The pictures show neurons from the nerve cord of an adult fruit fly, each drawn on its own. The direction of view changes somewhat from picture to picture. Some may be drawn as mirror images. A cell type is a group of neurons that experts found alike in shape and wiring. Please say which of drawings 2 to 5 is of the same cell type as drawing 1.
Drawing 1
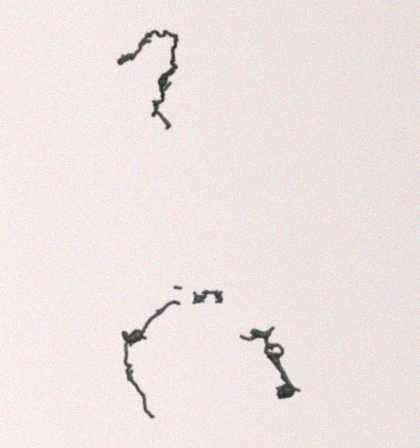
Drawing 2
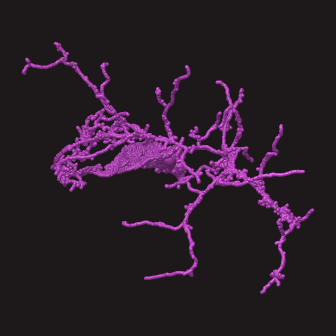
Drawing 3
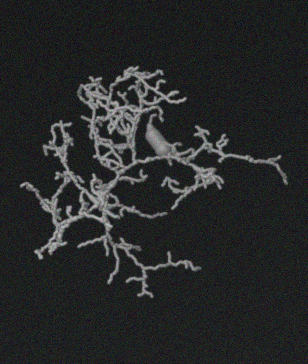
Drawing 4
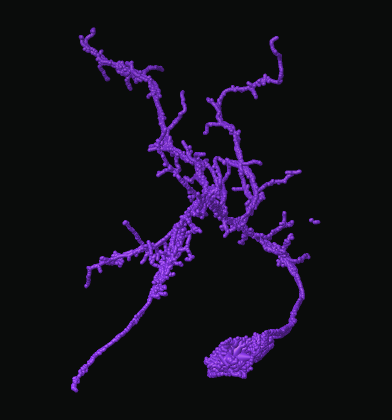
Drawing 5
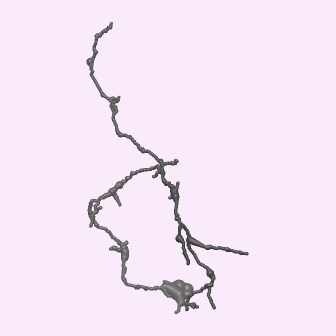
2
